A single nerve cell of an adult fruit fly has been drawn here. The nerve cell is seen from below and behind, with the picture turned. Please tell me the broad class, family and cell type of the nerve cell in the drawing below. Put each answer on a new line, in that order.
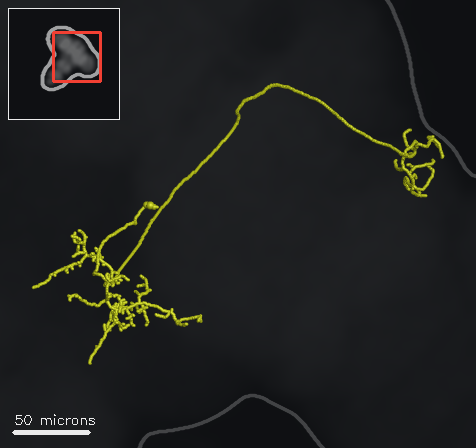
ascending neuron
hemilineage 10B
AN10B029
